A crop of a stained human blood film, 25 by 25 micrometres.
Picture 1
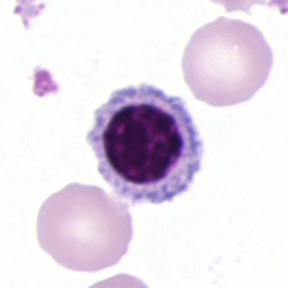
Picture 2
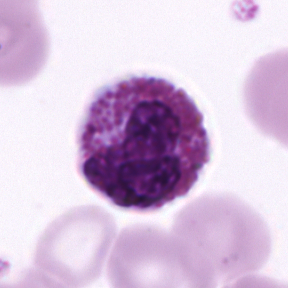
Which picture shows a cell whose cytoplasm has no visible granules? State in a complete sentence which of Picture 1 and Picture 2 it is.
The cell seen in picture 1 shows no granules in its cytoplasm.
